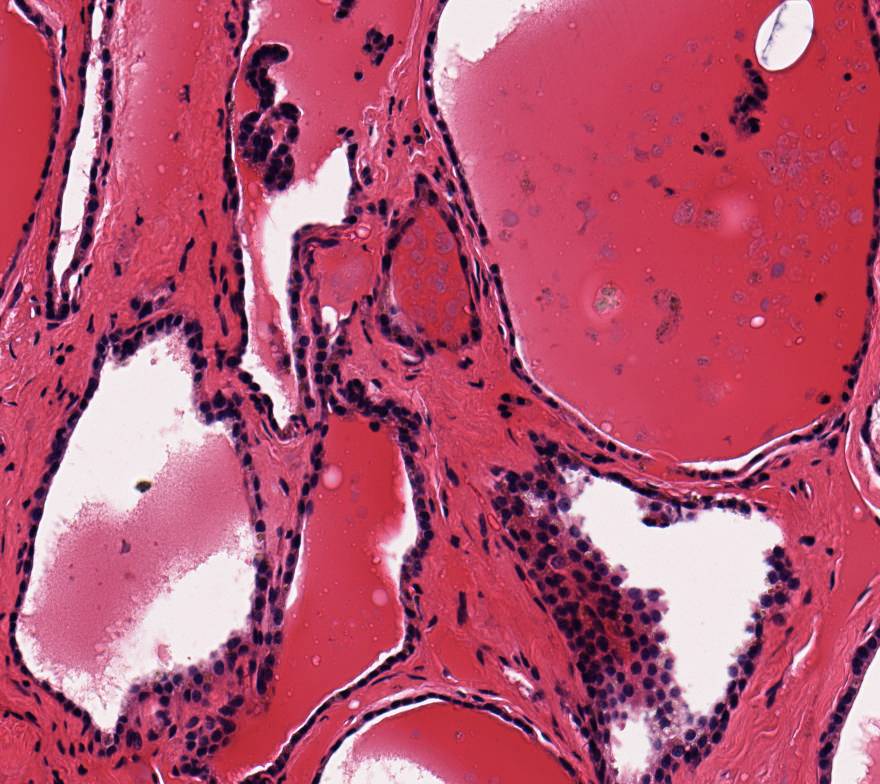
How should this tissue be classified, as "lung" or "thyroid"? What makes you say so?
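It's thyroid.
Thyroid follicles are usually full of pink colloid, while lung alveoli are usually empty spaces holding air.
That is what settles it: the large dilated spaces filling this field hold pink secretion, with narrow bands of stroma between them. Most of them are lined by a single thin layer of flattened to cuboidal cells with dark nuclei. In the lower centre, see how that lining heaps into a crowded cluster several cells thick. And in the big space at upper right, scattered pale rounded cells and debris float in the secretion.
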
